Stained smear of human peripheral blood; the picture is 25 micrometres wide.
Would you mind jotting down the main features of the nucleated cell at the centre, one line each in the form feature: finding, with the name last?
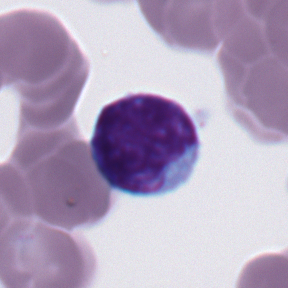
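Outline: round and smooth
Cell size: about 10 micrometres across
Nucleus size: about 9 micrometres across
Nuclear share: about 80% of the cell's area
Chromatin: dark purple, coarsely clumped
Nucleoli: none seen
Cytoplasm: thin pale blue crescent, widest at lower right
Name: typical lymphocyte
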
